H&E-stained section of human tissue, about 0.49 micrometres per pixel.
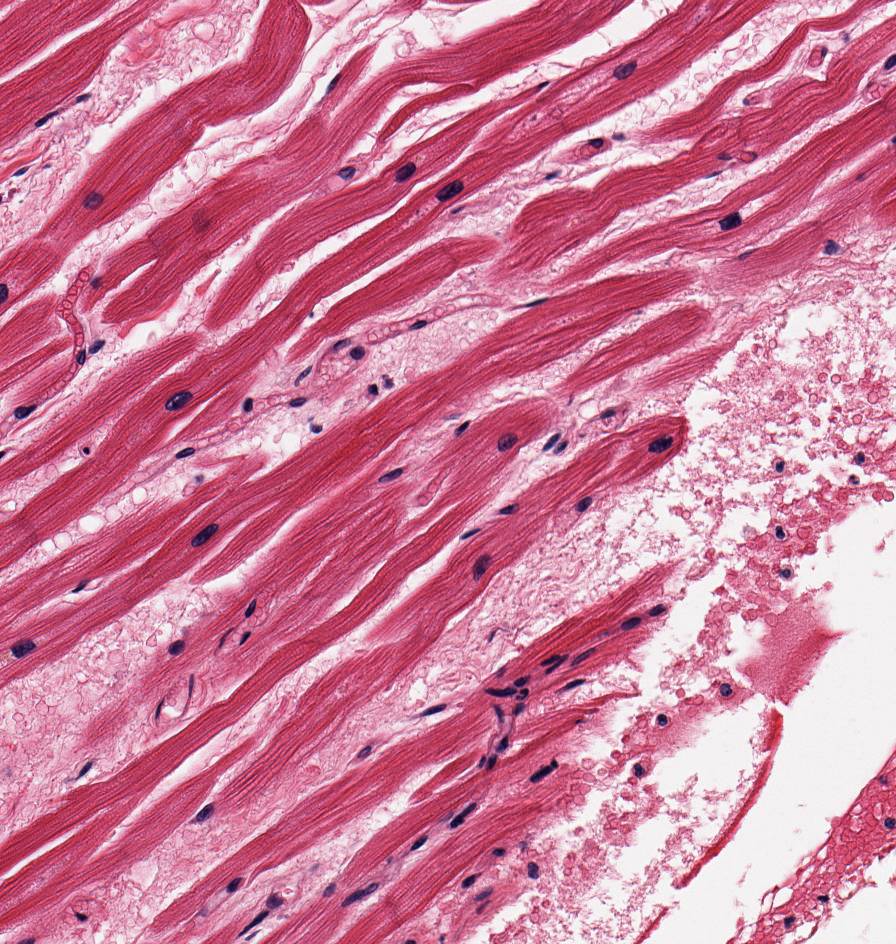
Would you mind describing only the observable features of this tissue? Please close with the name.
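What strikes me first is that the muscle fibres branch and join up again, rather than running as separate unbranched strands. Each fibre holds an oval nucleus in its centre, and fine lengthwise fibrillar lines run along the pink cytoplasm. At the upper left, a small vessel has red blood cells lined up in single file. This tissue is atrial appendage of the heart.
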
